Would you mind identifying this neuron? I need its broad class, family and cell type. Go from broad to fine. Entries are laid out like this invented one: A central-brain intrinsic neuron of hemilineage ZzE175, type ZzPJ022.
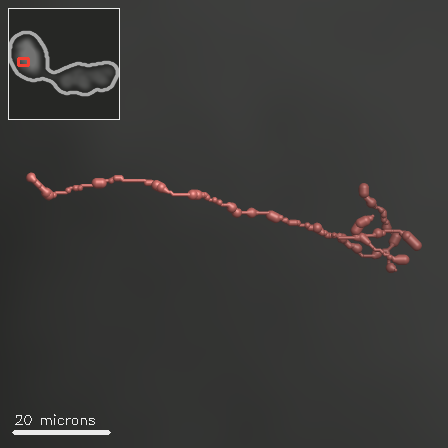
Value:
A sensory neuron entering the brain of class mechanosensory, type JO-CA2.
